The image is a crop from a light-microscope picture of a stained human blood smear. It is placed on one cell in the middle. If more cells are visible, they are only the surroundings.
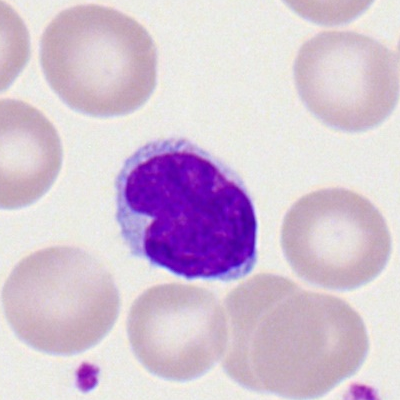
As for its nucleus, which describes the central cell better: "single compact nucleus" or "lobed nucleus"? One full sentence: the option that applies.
There is a single undivided, compact nucleus of round, oval or kidney shape in the cell.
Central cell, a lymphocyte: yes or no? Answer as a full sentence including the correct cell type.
Yes, the central element of the crop is a lymphocyte.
